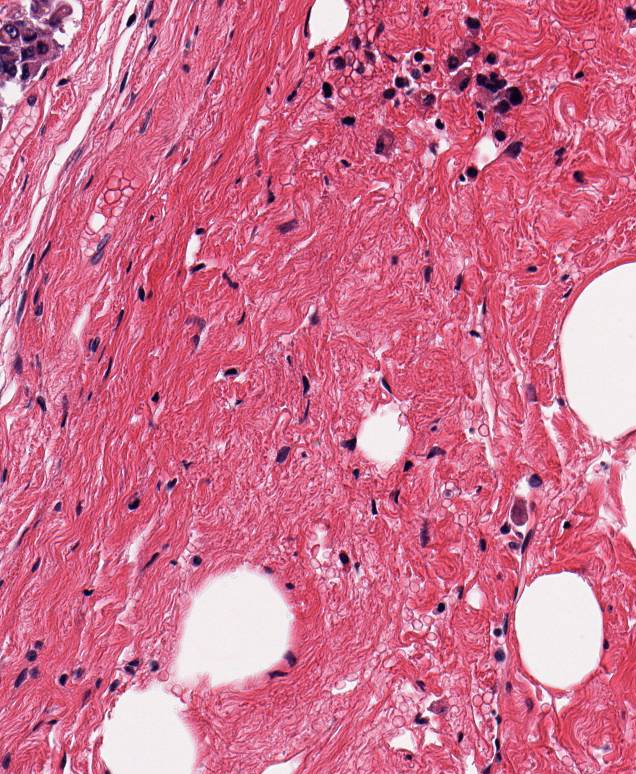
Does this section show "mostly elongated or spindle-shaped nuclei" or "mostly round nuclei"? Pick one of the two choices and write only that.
Mostly elongated or spindle-shaped nuclei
